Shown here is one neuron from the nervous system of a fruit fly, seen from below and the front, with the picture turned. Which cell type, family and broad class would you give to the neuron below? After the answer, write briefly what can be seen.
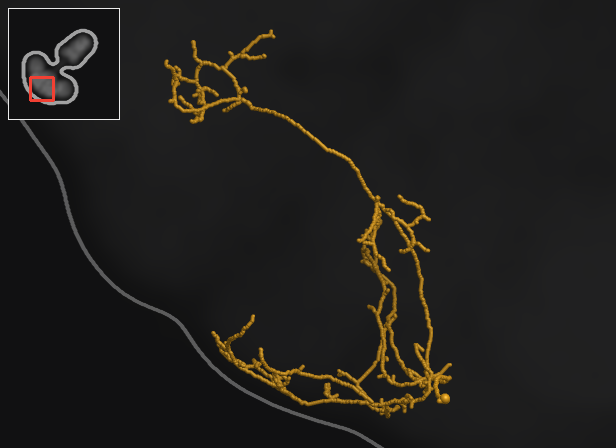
Its cell type is CB2981. The family is hemilineage AOTUv4_dorsal. This is a central-brain intrinsic neuron. It is in the brain and does not reach the nerve cord. Its cell body lies at the lower right of the picture. Dozens of branch ends can be seen.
